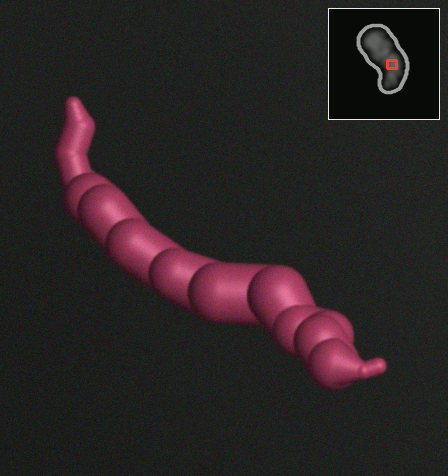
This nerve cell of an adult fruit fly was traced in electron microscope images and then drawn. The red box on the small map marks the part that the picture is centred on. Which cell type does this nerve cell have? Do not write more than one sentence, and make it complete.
This nerve cell is classified under the cell type R1-R6.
